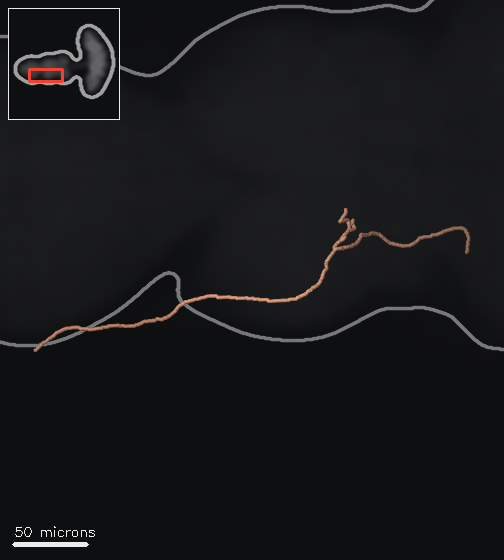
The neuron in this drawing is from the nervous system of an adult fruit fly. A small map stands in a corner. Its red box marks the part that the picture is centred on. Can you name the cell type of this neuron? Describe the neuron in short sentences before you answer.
It is in the nerve cord and does not reach the brain. By the scale bar it is about 300 microns wide in this view. There are a dozen or fewer branch ends. This is a sensory neuron entering the nerve cord. It is of cell type SNta22.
